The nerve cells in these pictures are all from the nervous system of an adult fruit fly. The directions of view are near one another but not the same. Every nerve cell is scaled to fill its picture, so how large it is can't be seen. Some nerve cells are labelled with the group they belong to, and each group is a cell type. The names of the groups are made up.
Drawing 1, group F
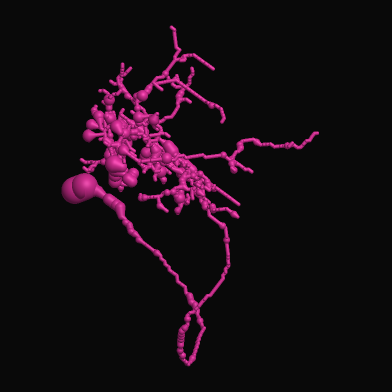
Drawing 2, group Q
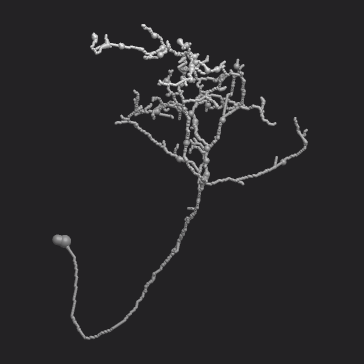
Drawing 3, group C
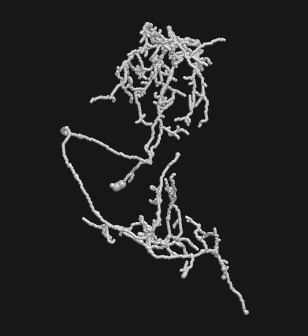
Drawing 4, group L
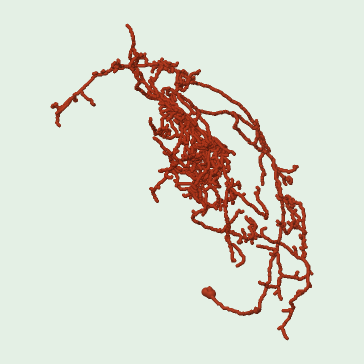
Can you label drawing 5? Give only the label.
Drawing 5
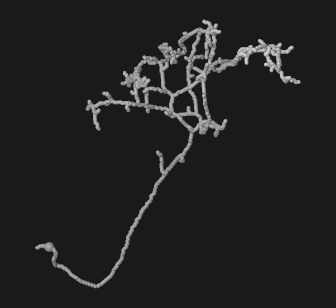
group Q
